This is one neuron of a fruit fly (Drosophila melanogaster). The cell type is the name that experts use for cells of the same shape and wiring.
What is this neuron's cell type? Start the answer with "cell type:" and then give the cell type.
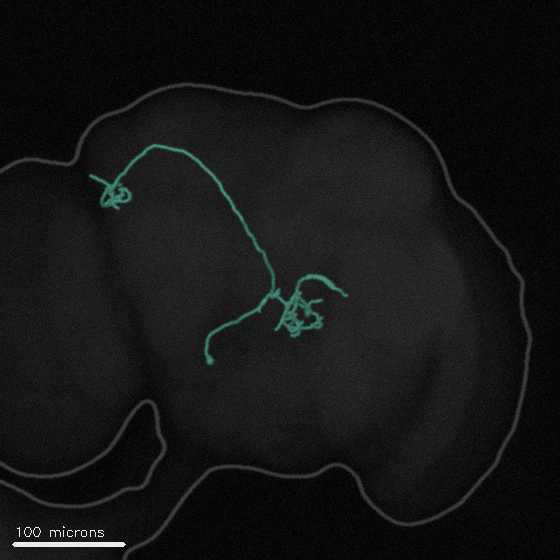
cell type: M_lvPNm46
